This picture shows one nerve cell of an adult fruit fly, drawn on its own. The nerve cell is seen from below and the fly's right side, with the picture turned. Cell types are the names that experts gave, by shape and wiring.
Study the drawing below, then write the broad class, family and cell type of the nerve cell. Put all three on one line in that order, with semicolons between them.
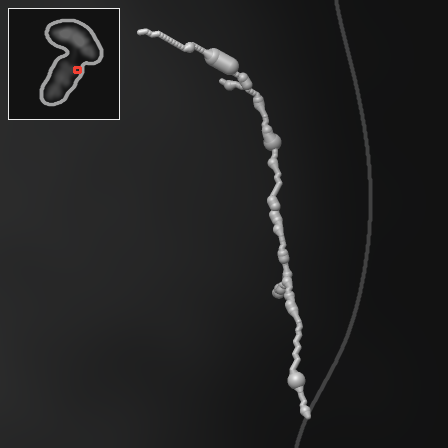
sensory neuron entering the nerve cord; class mechanosensory tactile; SNta32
